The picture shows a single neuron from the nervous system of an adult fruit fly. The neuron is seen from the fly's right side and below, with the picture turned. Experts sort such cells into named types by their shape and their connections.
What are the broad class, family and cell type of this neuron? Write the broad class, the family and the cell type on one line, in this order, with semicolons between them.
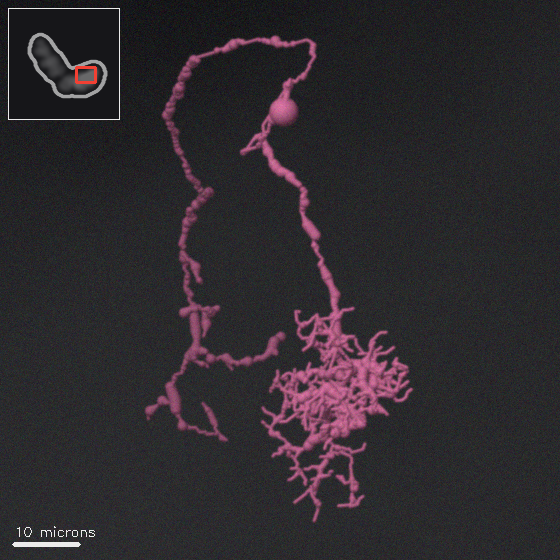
visual projection neuron; LLPC; LLPC1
